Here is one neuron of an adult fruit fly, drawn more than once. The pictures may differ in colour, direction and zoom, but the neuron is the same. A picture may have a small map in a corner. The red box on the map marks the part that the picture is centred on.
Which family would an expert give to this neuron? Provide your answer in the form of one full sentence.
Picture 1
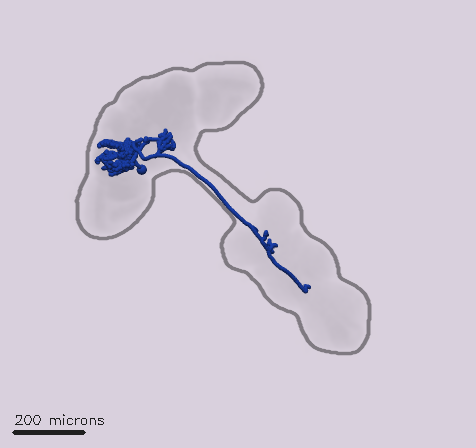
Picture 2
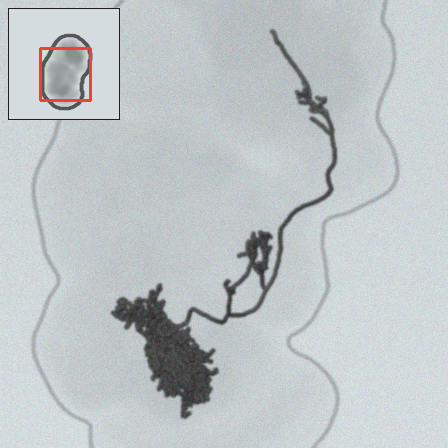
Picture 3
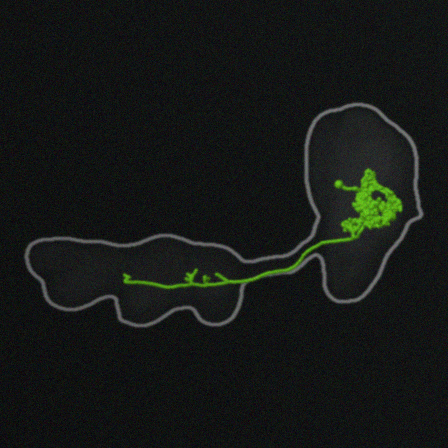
What the neuron belongs to is the family hemilineage SMPpv2_ventral.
